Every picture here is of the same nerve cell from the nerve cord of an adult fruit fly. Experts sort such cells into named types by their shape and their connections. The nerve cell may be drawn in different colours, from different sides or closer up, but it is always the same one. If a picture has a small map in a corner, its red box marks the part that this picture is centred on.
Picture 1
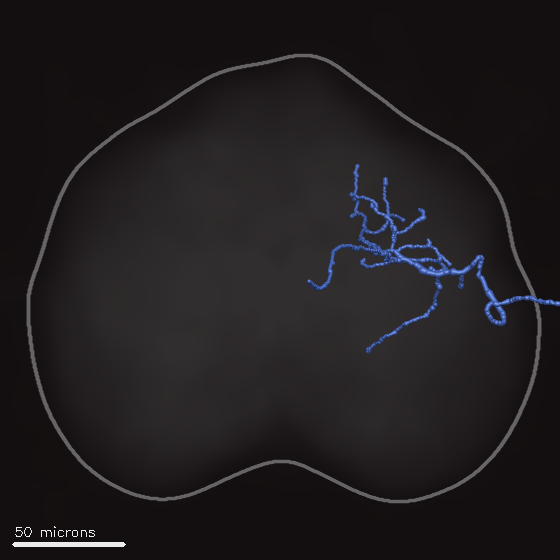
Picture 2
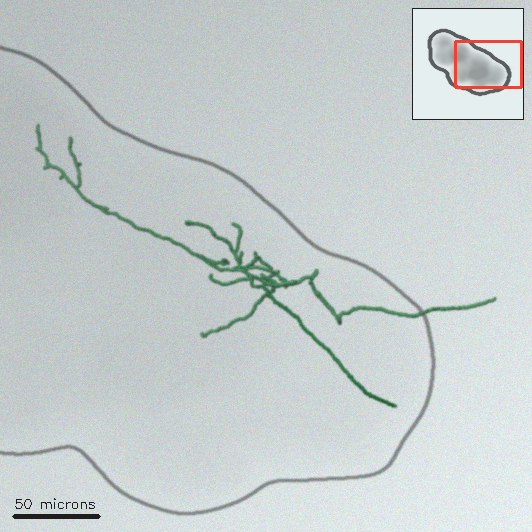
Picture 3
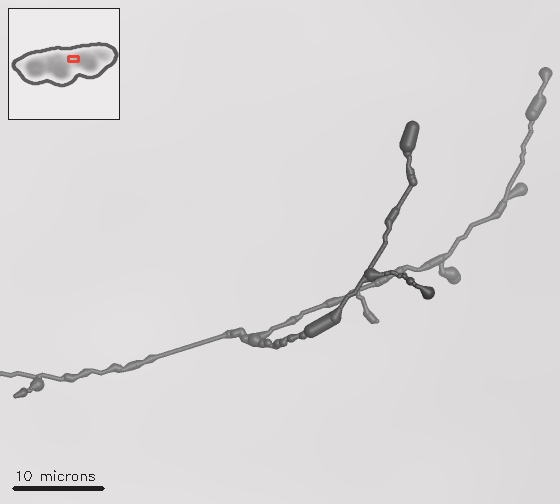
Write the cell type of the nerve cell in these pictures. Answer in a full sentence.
The cell type is SApp04.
